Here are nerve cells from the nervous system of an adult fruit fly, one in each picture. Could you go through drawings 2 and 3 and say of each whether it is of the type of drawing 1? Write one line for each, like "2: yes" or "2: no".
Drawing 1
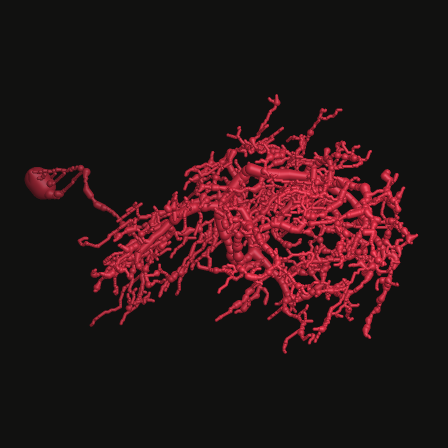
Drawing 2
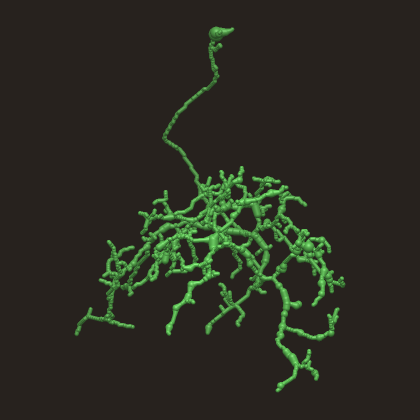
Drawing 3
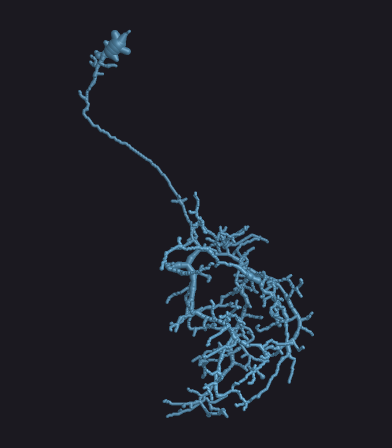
2: no
3: yes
